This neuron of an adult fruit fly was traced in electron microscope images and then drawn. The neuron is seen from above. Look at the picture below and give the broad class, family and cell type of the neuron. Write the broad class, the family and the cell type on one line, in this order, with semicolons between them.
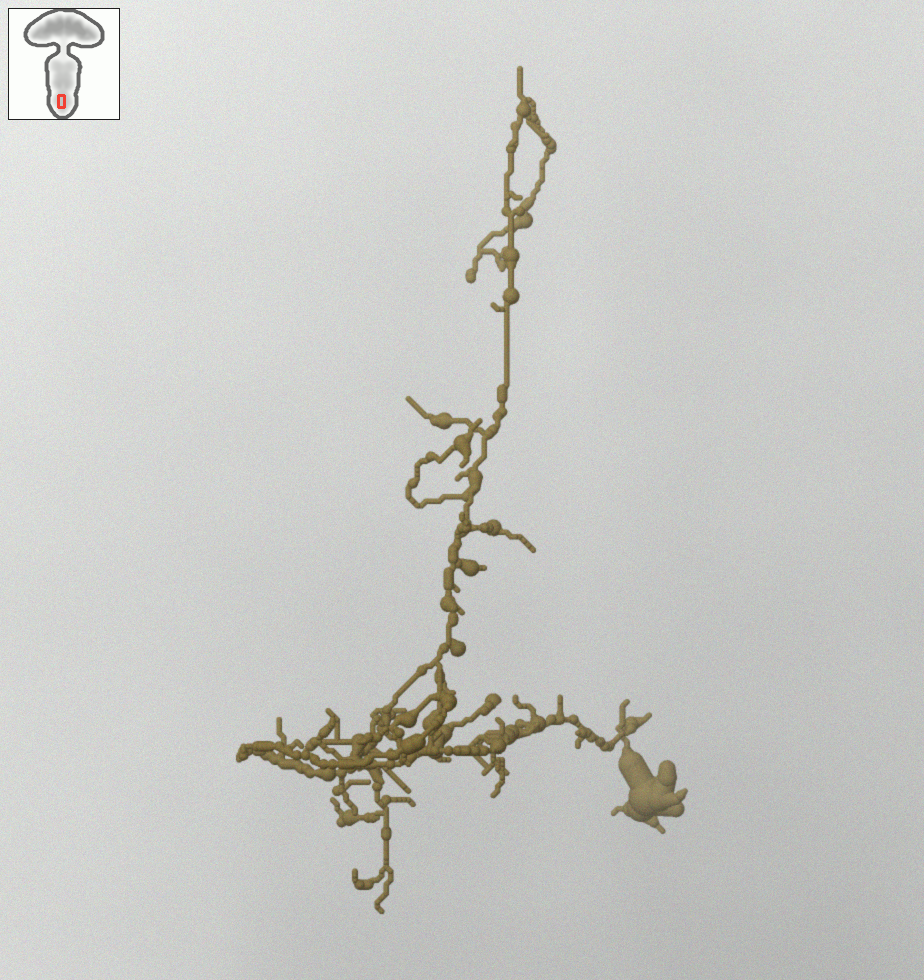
nerve-cord intrinsic neuron; hemilineage 02A; IN02A064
